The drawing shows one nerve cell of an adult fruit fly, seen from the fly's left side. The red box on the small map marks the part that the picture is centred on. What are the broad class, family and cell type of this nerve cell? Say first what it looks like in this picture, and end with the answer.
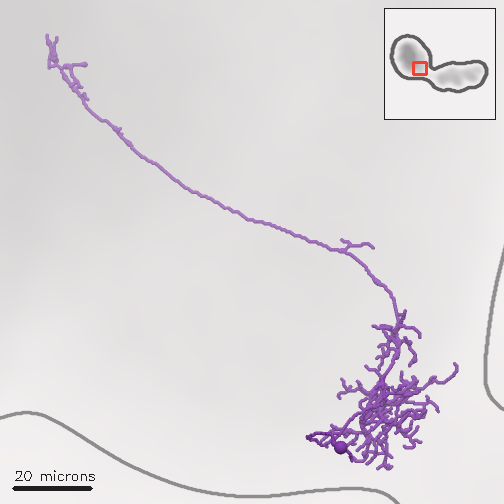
By the scale bar it is about 110 microns tall in this view. The picture shows dozens of branch ends. This is an optic-lobe intrinsic neuron. The family is TmY. Its cell type is TmY10.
